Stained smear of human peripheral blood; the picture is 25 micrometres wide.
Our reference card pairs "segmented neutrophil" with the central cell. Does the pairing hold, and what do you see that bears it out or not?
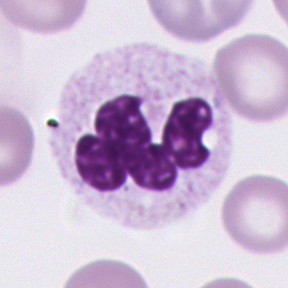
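The pale pinkish-lilac cytoplasm goes with segmented neutrophil.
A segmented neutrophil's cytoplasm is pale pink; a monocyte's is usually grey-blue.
It is abundant, which would suit a monocyte too.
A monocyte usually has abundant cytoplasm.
Its fine lilac granules, evenly spread, fit either name.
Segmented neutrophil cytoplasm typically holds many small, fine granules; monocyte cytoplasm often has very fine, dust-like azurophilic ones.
Finding no vacuoles counts against monocyte.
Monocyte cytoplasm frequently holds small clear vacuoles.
Nor are nucleoli visible, as suits a segmented neutrophil.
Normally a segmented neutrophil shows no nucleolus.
The outline is round and smooth; the chromatin, dark purple and coarsely clumped. On balance, segmented neutrophil fits.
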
